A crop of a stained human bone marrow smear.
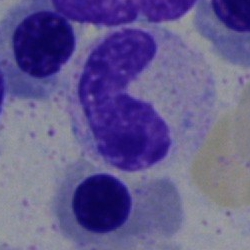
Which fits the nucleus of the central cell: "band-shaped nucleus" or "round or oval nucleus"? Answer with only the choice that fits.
Band-shaped nucleus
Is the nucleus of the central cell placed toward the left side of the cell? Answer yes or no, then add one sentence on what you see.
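Yes. The nucleus sits toward the left of the cell, leaving more cytoplasm on the right.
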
